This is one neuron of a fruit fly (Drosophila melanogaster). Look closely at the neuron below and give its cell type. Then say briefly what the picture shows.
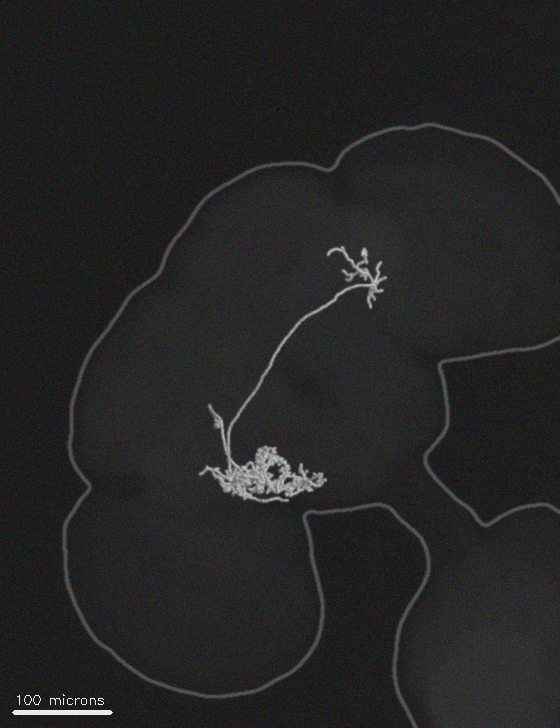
It is of cell type CB4248. This is a central-brain intrinsic neuron. Its cell body lies in the middle of the picture. From top to bottom in the picture it spans about 250 microns.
